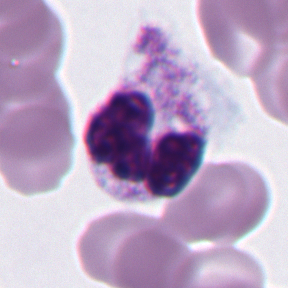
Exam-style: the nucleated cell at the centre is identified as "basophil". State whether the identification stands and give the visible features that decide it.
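The deciding feature is the granules: they are fine and purple-violet, scattered through the cytoplasm, and their fineness belongs to segmented neutrophil, not basophil.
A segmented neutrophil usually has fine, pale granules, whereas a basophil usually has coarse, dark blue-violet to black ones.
Basophil is therefore rejected; this is a segmented neutrophil. The remaining features are recorded as seen: the nucleus lies in the lower half of the cell, its chromatin is dark purple and coarsely clumped, and it shows no nucleoli. Between the granules the cytoplasm is pale and nearly colourless, and a red cell touches the lower right edge of the cell.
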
